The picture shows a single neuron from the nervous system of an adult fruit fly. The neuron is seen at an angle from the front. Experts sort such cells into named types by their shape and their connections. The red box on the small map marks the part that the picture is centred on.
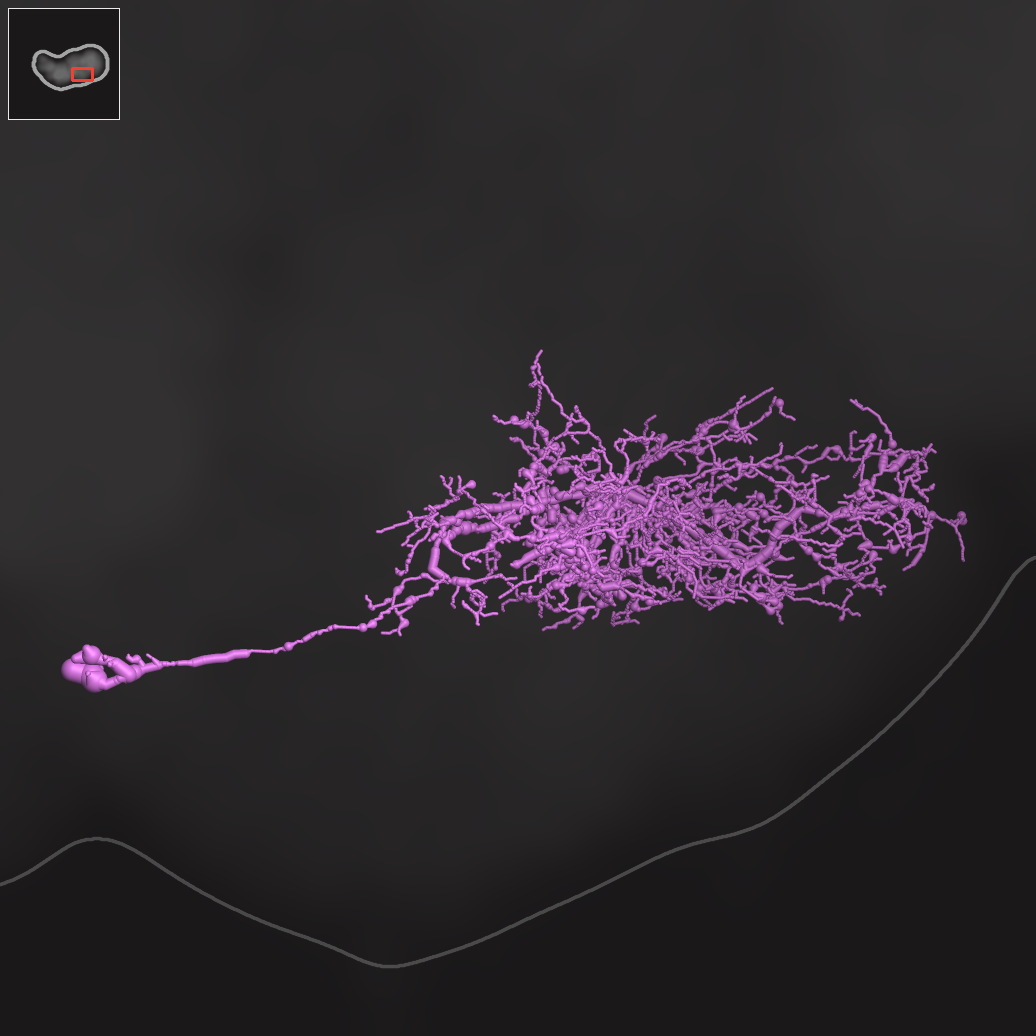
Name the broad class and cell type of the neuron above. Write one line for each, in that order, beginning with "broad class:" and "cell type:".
broad class: central-brain intrinsic neuron
cell type: GNG022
